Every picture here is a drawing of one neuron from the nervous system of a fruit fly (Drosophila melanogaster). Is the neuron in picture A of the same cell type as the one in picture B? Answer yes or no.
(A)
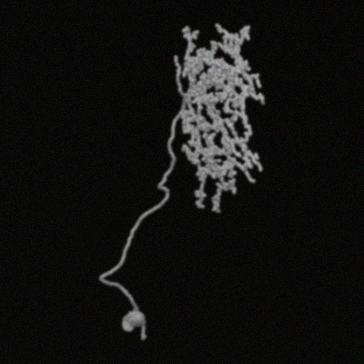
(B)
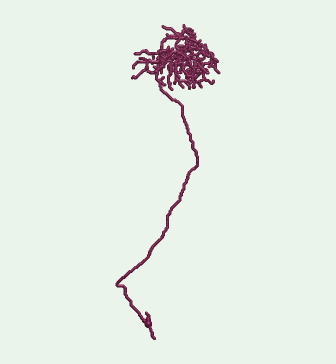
yes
